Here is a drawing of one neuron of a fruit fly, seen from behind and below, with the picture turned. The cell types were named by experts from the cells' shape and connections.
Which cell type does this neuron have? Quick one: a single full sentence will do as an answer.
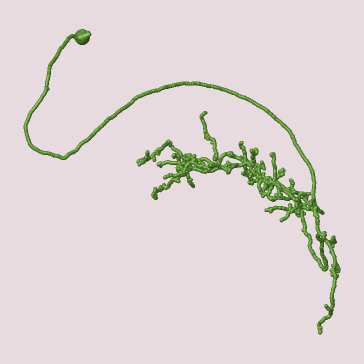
The neuron is a member of cell type SLP087.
